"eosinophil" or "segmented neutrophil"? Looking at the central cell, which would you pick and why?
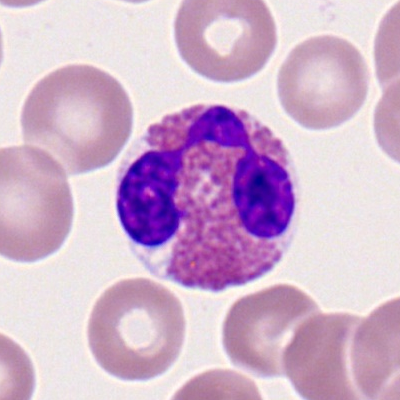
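This one is an eosinophil. Look at the cytoplasm first: it's packed with coarse orange-pink granules.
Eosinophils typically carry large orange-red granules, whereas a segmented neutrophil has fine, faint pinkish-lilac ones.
Then the nucleus: two large lobes, at left and right, joined across the top.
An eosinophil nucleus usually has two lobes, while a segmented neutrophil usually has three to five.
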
